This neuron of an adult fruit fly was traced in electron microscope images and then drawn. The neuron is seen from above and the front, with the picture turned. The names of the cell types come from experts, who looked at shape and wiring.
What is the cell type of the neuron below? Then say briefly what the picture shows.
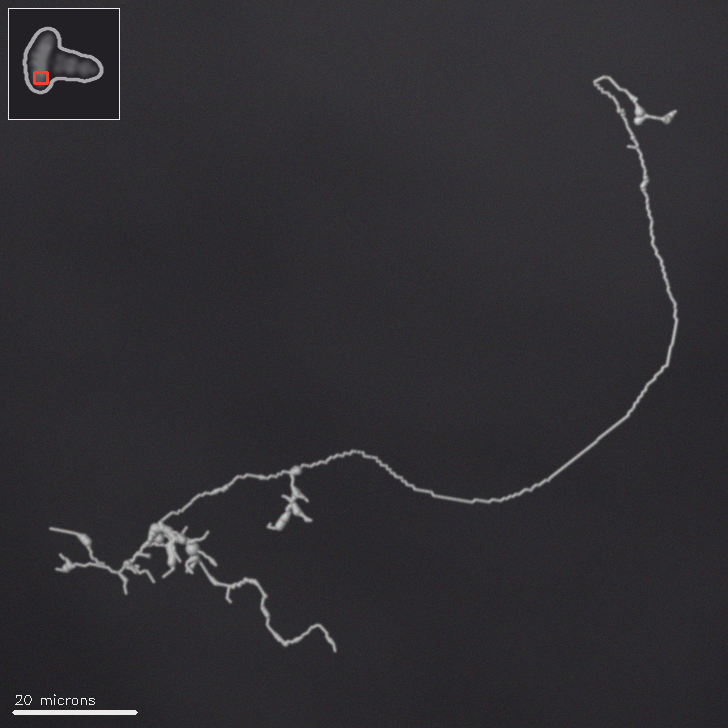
The cell type is Tm20. Its broad class is optic-lobe intrinsic neuron. By the scale bar it is about 100 microns wide in this view. As drawn here it is about as wide as it is tall.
